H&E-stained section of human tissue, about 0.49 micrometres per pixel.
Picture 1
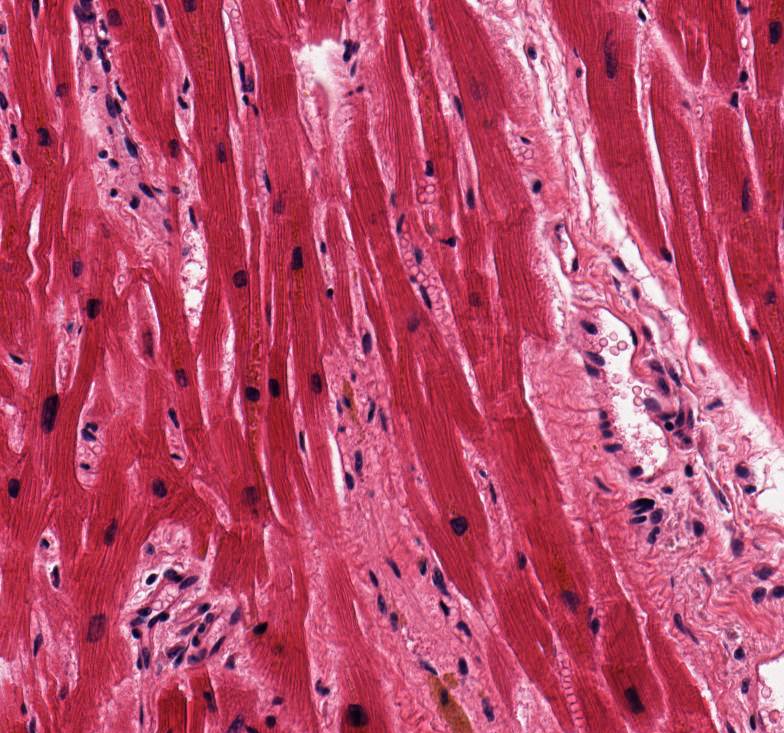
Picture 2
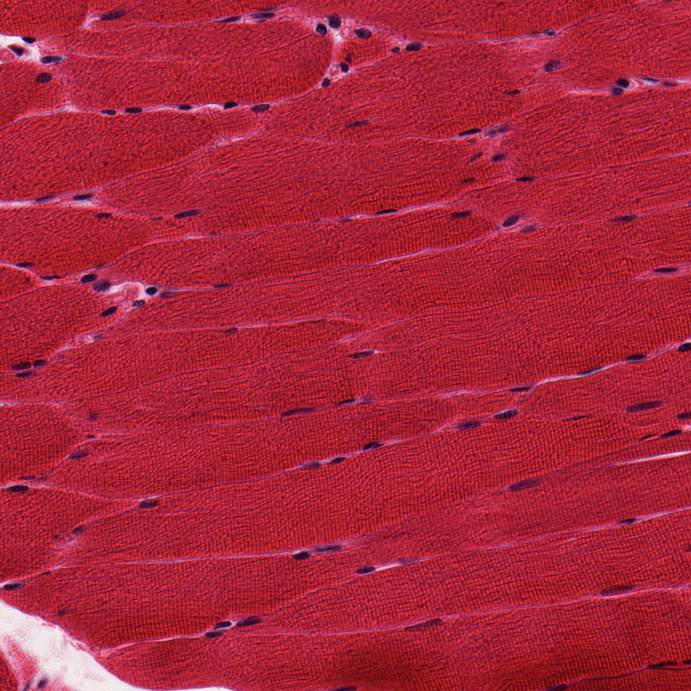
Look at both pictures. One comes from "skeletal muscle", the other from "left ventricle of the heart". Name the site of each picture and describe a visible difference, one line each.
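Picture 1 is from the left ventricle of the heart. Each muscle fibre has oval nuclei lying centrally within the fibre.
Picture 2 is from the skeletal muscle. The nuclei lie at the edges of the fibres rather than in their centres.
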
